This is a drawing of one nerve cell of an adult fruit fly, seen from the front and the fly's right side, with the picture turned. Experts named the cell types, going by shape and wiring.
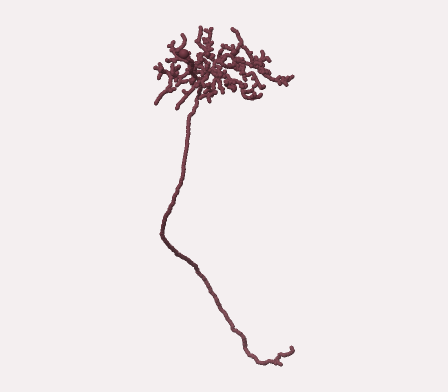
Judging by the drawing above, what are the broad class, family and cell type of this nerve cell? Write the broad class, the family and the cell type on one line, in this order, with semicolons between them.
visual projection neuron; MeTu; MeTu3b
